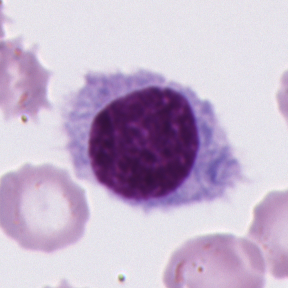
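Hairy cell in a peripheral blood smear: its border is ragged, with fine hair-like projections along much of the edge. The cytoplasm is pale greyish-blue and shows no clear vacuoles, and you won't find distinct nucleoli in the nucleus.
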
